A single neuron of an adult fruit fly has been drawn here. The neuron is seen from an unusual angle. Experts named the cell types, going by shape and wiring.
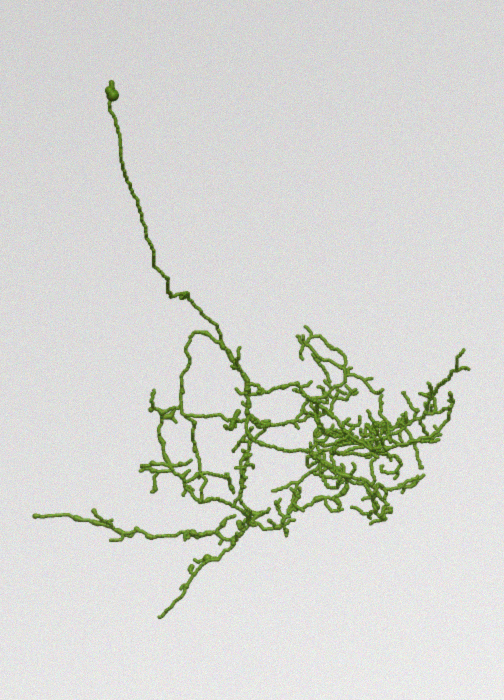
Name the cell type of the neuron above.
PS141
